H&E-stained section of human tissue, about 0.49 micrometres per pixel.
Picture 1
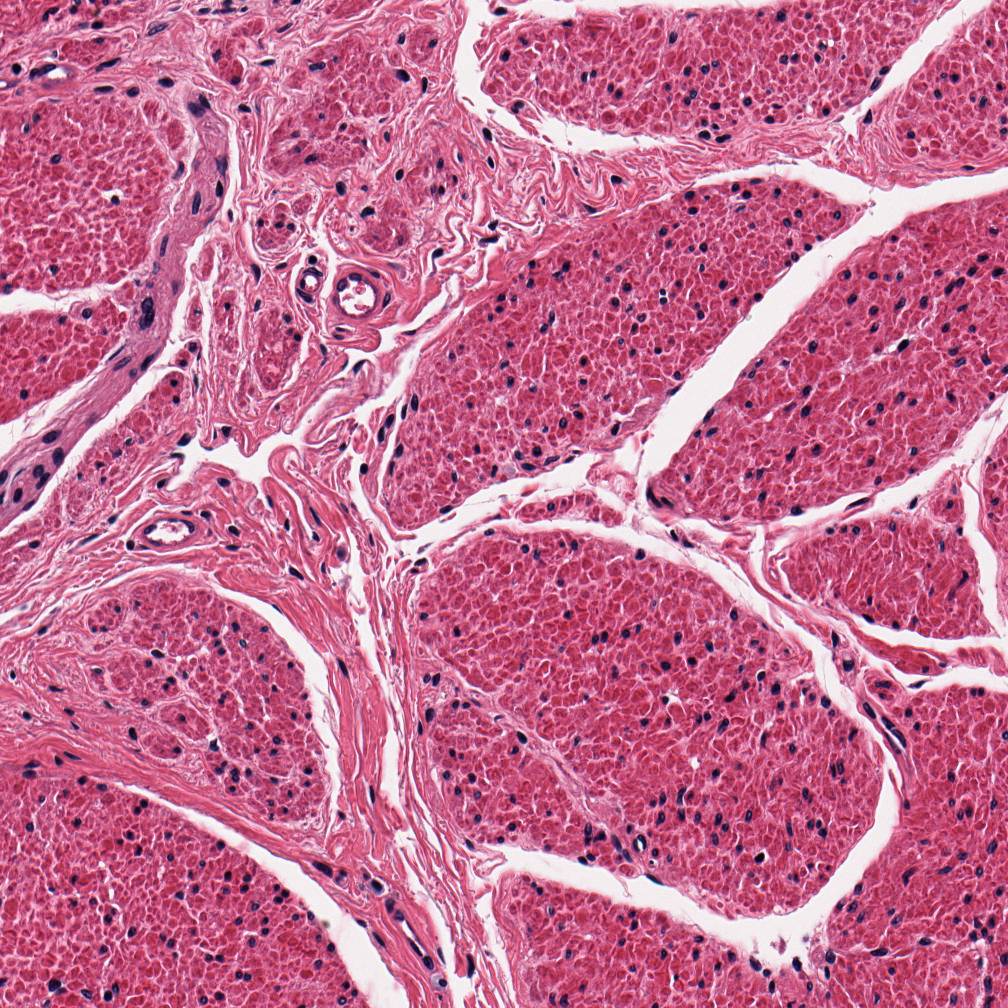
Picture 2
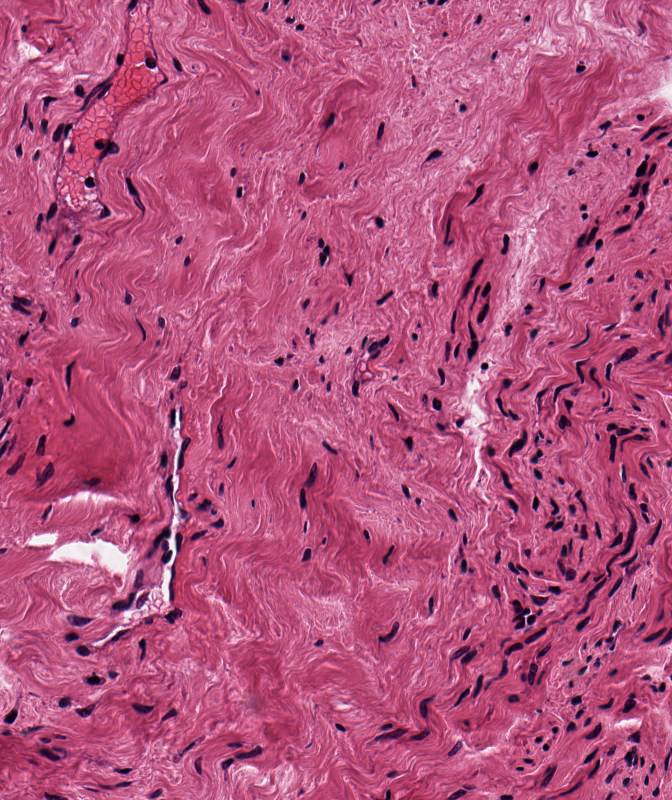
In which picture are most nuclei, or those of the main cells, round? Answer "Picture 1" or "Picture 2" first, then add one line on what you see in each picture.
Picture 1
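In picture 1: In the cross-cut bundles the nuclei appear as small, round, dark dots scattered singly among the cells.
In picture 2: The scattered cells are spindle-shaped with dark, slender, often wavy or curved nuclei.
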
